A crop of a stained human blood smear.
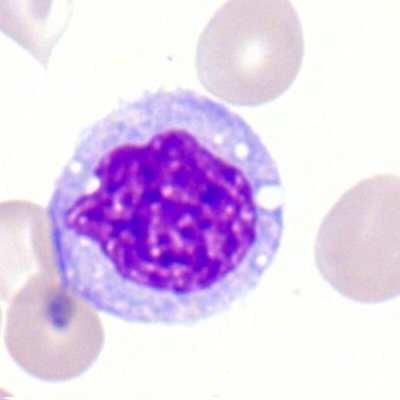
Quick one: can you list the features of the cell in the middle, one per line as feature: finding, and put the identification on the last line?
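Outline: roughly round.
Nucleus shape: irregular, folded, several indentations.
Nucleus size: fills most of the cell; cytoplasm rim all the way round.
Cytoplasm: fine, faint granular texture.
Cell: monocyte.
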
